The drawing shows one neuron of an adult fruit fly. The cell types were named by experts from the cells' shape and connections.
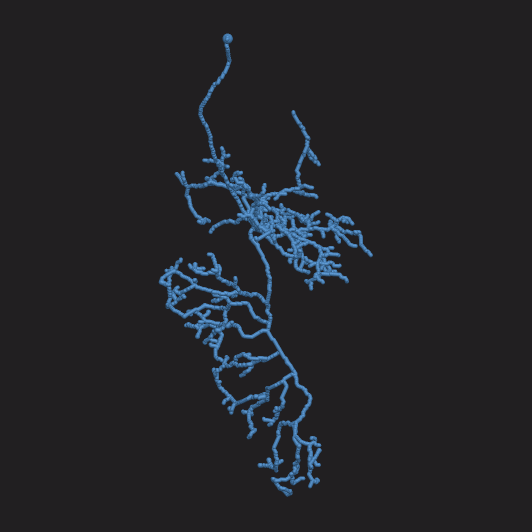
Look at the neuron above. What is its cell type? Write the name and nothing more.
FB5Q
